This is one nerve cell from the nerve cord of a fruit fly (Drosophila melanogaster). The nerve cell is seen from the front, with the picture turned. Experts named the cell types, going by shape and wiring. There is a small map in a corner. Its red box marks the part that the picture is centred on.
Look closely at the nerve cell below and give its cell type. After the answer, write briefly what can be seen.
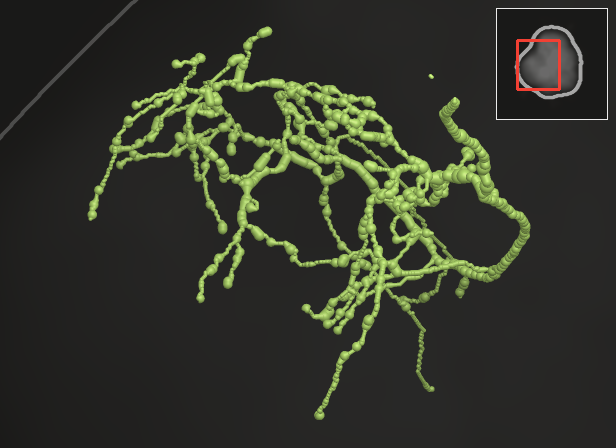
The cell type is DNpe025. It is a descending neuron. No cell body is drawn. The picture shows dozens of branch ends.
